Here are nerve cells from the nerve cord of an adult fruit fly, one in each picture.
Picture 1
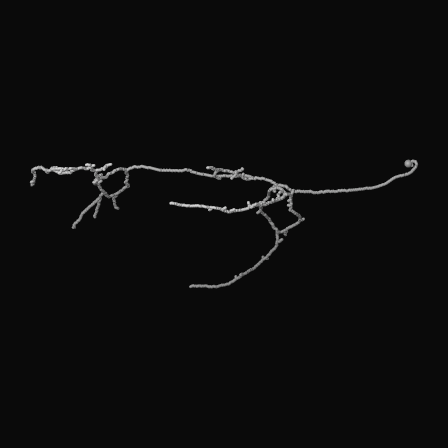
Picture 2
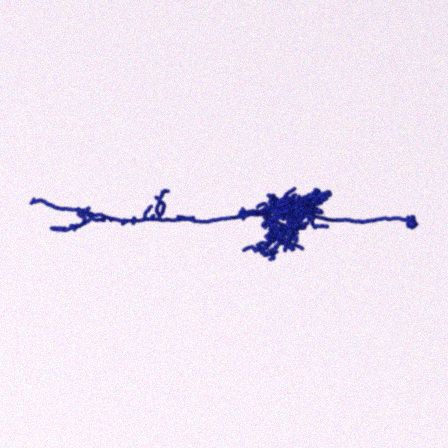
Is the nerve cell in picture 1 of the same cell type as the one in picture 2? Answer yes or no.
no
